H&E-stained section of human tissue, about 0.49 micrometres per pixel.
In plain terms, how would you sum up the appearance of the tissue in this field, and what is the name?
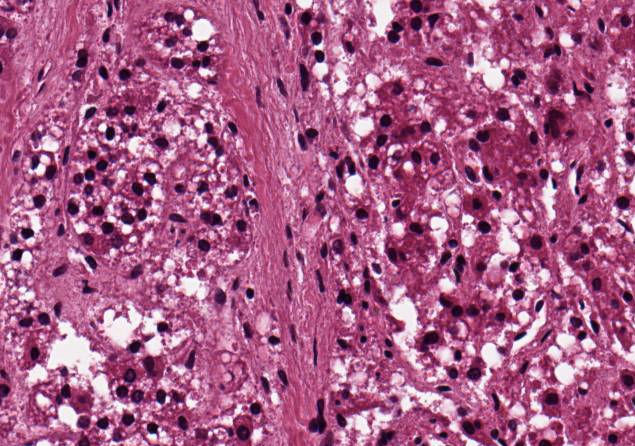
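Cells are arranged in lobules divided by bands of pink fibrous tissue. Lobule cells possess abundant pink, granular cytoplasm. In many of them the cytoplasm contains numerous small clear vacuoles. In the left half of the field lies a rounded lobule bounded by thin fibrous tissue. The tissue is adrenal gland.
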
